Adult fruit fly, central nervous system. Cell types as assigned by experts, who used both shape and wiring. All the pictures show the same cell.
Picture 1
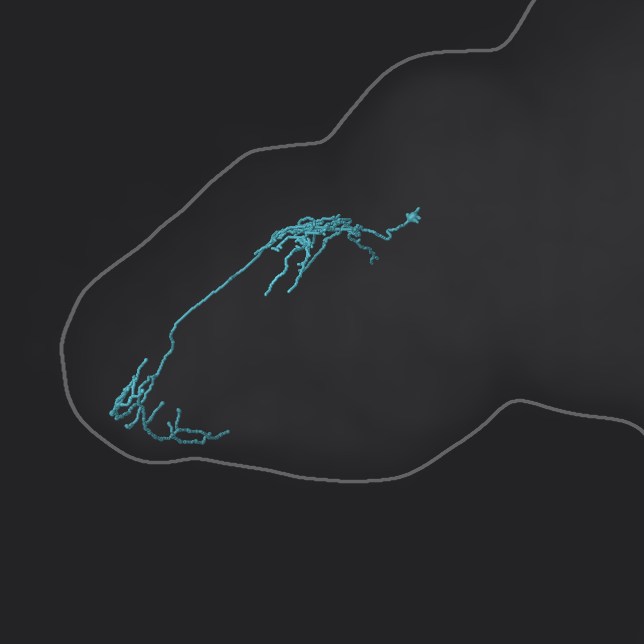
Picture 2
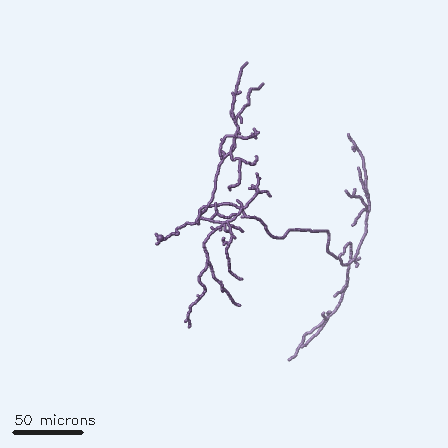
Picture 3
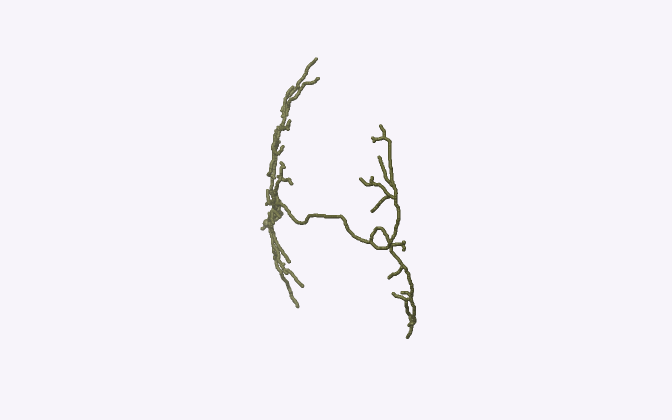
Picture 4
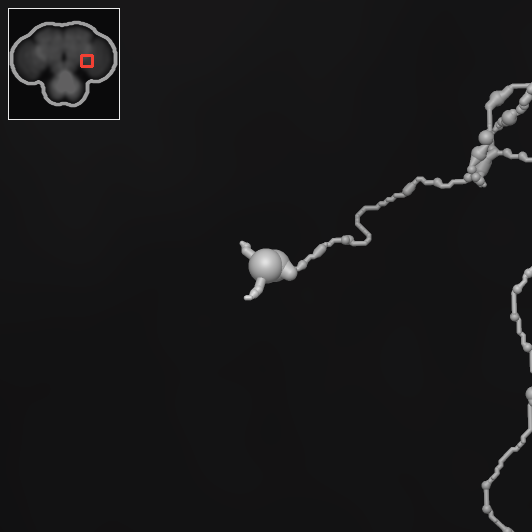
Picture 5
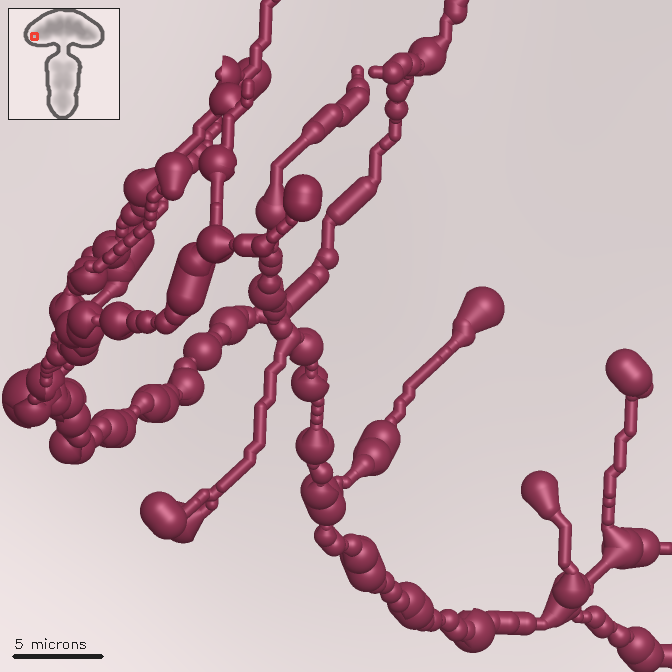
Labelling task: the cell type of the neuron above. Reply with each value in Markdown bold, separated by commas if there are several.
**Cm25**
